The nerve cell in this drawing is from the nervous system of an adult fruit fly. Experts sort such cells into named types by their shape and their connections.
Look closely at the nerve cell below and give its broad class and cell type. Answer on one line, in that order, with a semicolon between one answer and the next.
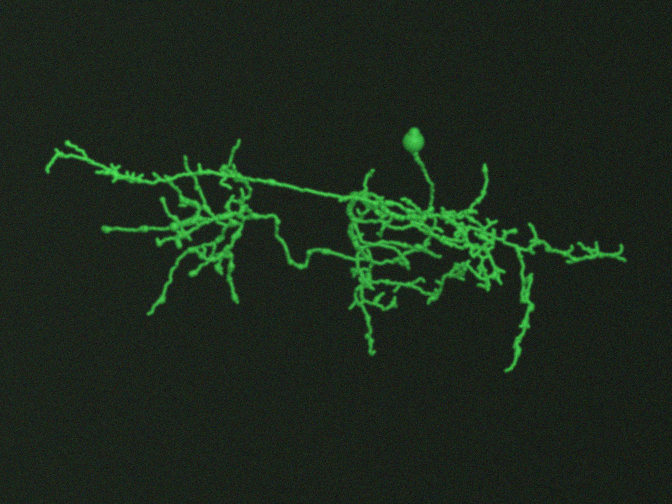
central-brain intrinsic neuron; PS312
